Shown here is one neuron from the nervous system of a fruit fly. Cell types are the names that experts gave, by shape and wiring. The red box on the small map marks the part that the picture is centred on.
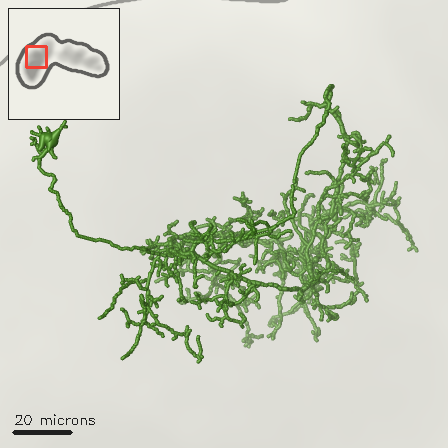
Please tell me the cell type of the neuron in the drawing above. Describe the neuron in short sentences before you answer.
By the scale bar it is about 140 microns wide in this view. In this view it is wider than it is tall. This is a central-brain intrinsic neuron. The cell type is GNG127.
